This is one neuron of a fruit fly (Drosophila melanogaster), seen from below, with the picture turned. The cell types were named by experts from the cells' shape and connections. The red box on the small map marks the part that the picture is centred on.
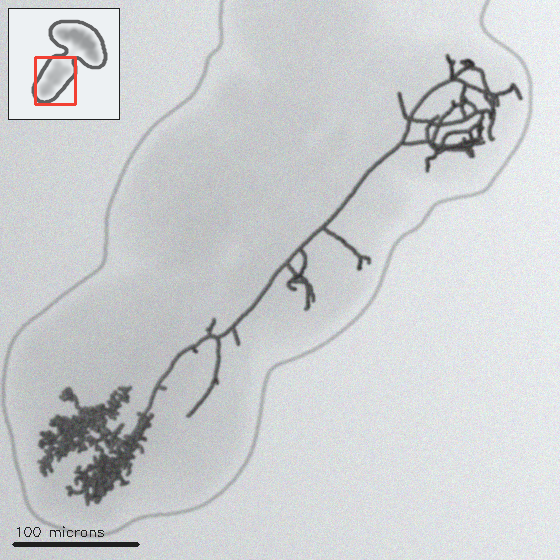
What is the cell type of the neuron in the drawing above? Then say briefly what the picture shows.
The cell type is INXXX032. It is a nerve-cord intrinsic neuron. It is in the nerve cord and does not reach the brain. From left to right in the picture it spans about 400 microns. Dozens of branch ends can be seen.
